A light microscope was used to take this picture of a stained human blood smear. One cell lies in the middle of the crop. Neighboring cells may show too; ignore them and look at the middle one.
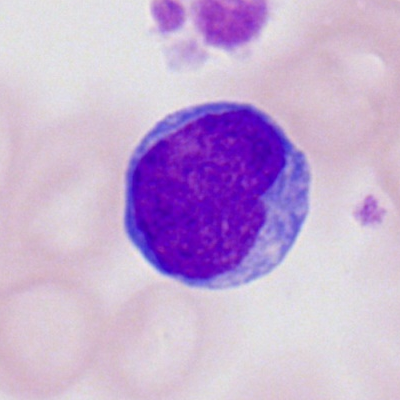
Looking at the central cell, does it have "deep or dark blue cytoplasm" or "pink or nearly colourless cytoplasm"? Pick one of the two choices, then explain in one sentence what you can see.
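Deep or dark blue cytoplasm. The cytoplasm is blue.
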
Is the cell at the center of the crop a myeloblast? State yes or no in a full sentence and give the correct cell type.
Yes, the cell found at the centre of the crop is a myeloblast.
